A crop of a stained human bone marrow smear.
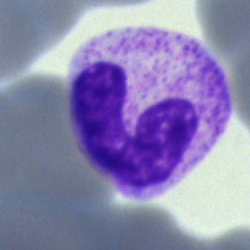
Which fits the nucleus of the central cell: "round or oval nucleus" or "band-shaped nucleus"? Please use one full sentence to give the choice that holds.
What the nucleus forms is a curved band rather than separate lobes.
